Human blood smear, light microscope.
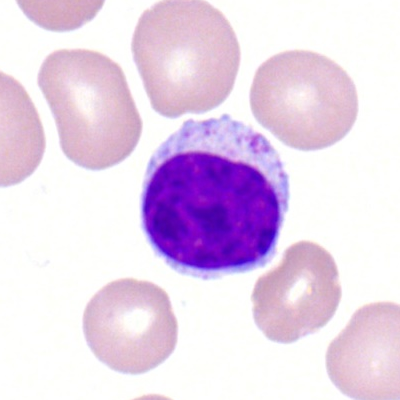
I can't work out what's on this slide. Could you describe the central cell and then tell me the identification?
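Looking at where the nucleus sits, I find it low in the cell, so a wider band of cytoplasm remains above it. Its chromatin is dark purple and coarsely clumped. The cytoplasm itself is pale blue, and I can make out scattered fine reddish-purple granules in it. This cell is a lymphocyte.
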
